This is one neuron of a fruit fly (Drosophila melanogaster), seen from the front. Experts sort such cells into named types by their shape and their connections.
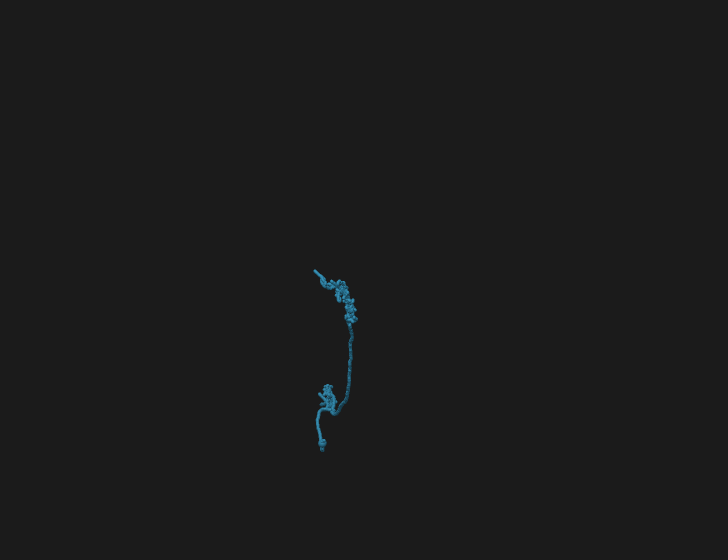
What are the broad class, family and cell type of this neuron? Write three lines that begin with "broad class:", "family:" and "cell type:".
broad class: ascending neuron
family: hemilineage 16B
cell type: AN16B078_c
